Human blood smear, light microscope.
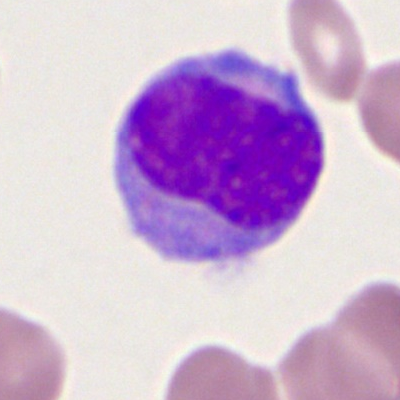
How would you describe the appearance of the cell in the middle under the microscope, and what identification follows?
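Off-centre, toward the upper right, sits the nucleus, inside a roughly round outline. Its chromatin is dark purple and coarse, with small paler spots scattered through it. Along the lower edge it's slightly ragged, with small fine projections. That's a monocyte.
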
